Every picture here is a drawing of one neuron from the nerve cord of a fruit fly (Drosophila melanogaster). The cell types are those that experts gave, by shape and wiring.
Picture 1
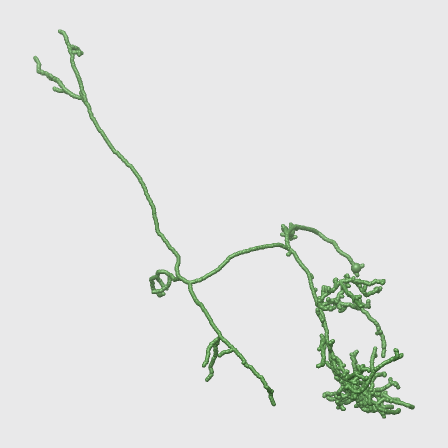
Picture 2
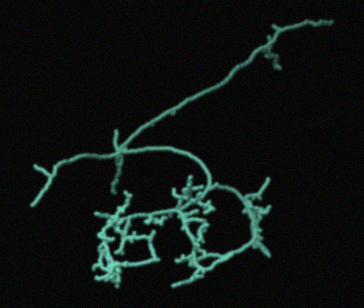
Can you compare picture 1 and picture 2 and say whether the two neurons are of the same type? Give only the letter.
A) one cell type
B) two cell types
B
